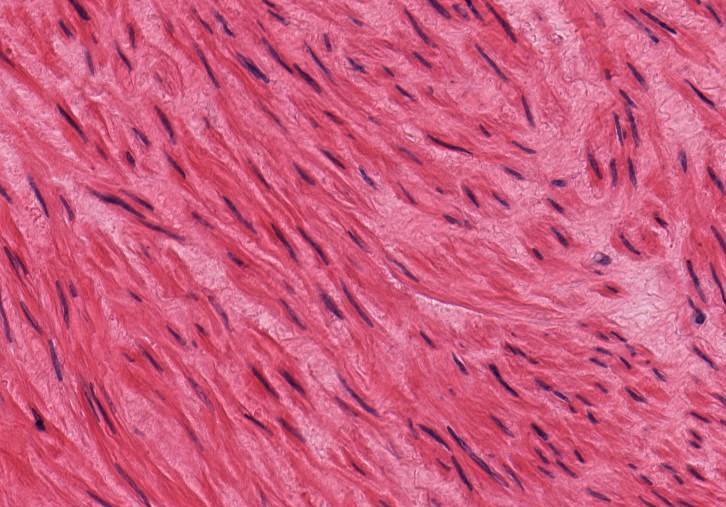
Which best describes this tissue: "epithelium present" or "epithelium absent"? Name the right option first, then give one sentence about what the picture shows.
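Epithelium absent. No epithelium or glands are present anywhere in the field.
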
